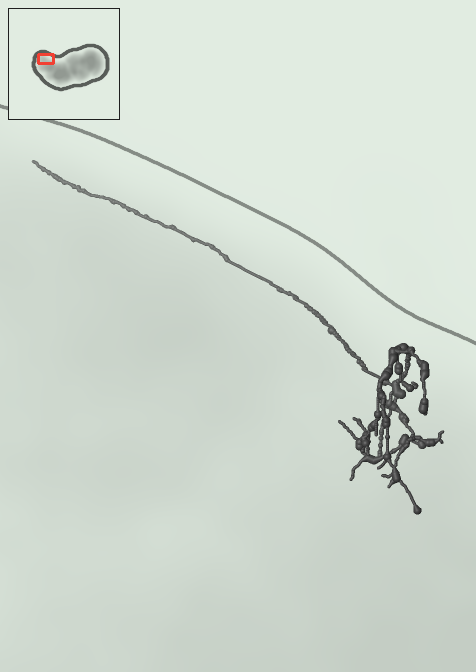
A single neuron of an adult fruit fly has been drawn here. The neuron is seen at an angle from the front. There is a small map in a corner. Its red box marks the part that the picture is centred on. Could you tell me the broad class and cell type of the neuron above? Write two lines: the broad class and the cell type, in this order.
sensory neuron entering the nerve cord
SNxx15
